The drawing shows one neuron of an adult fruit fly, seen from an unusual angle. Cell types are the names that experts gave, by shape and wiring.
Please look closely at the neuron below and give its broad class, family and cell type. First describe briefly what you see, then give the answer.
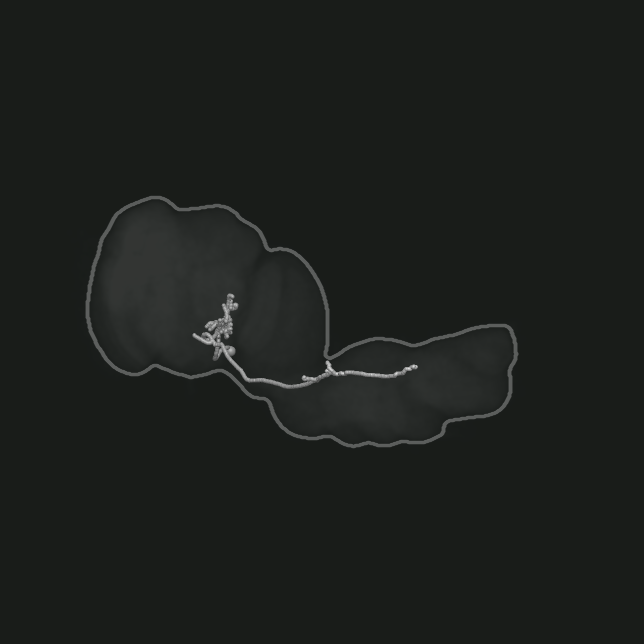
In this view it is wider than it is tall. This is a descending neuron. The family is hemilineage LB7. It is of cell type DNge108.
